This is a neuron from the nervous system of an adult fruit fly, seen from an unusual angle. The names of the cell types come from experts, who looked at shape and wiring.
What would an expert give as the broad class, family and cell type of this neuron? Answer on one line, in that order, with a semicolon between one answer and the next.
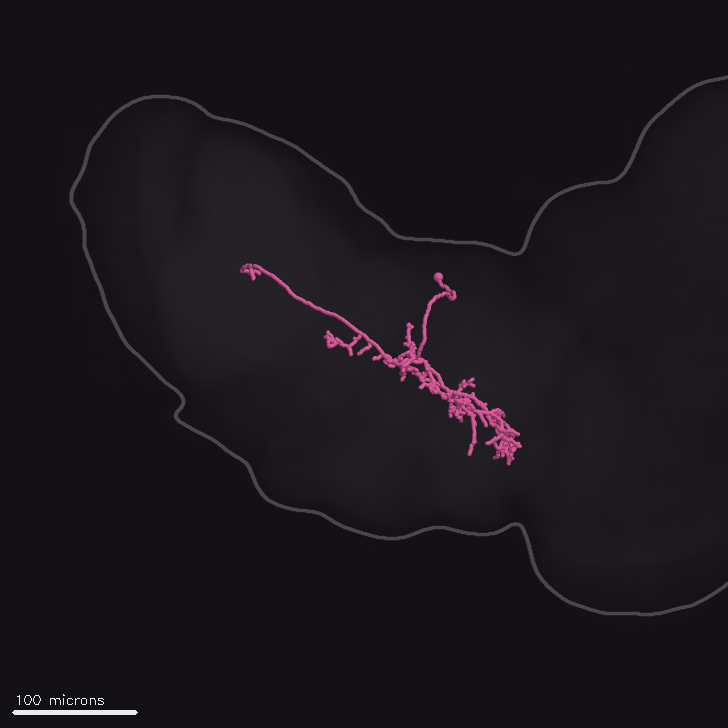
central-brain intrinsic neuron; hemilineage DM4_dorsal; pC1_7b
